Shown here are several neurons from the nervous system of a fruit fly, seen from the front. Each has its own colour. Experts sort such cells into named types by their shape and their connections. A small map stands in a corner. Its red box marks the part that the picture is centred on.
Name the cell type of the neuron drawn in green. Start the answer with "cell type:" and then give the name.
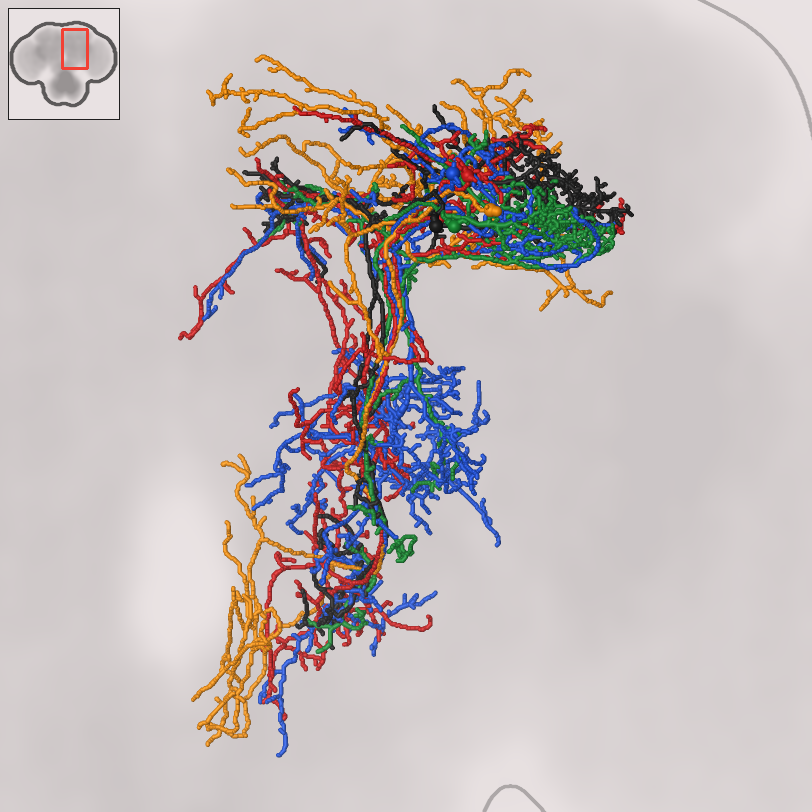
cell type: LAL027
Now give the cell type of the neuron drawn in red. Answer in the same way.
cell type: LAL025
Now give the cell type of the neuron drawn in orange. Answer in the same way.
cell type: SIP024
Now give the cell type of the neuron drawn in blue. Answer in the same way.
cell type: LAL026_b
